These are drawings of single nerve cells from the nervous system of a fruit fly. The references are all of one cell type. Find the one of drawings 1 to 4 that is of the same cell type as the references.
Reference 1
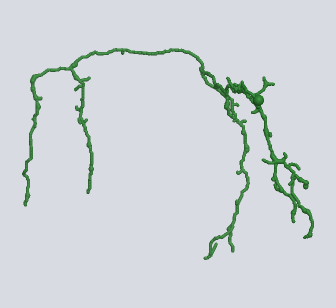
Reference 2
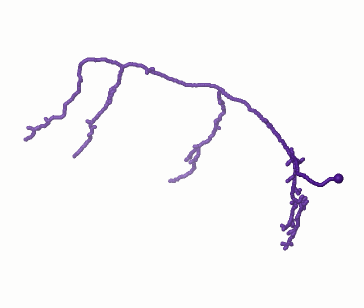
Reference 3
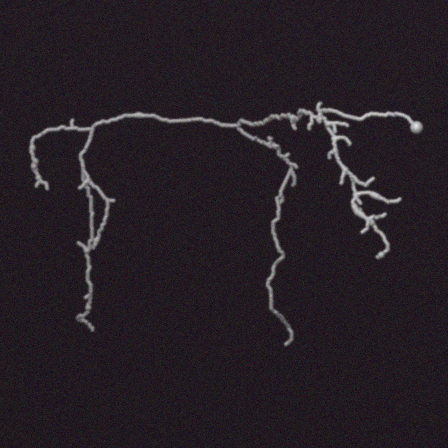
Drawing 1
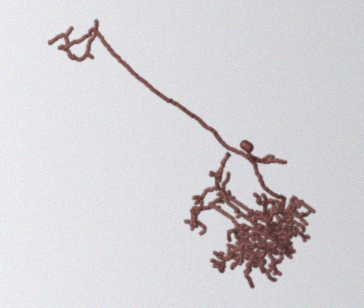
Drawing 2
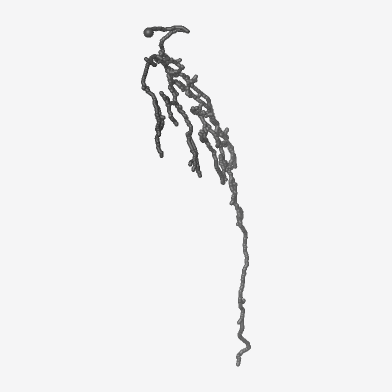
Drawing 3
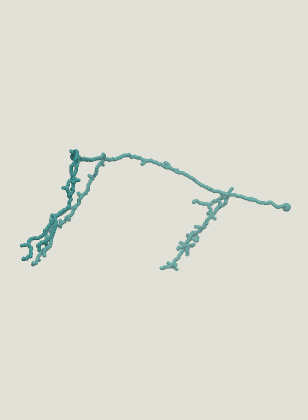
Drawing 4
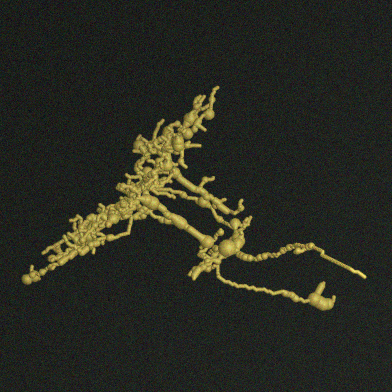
Drawing 3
